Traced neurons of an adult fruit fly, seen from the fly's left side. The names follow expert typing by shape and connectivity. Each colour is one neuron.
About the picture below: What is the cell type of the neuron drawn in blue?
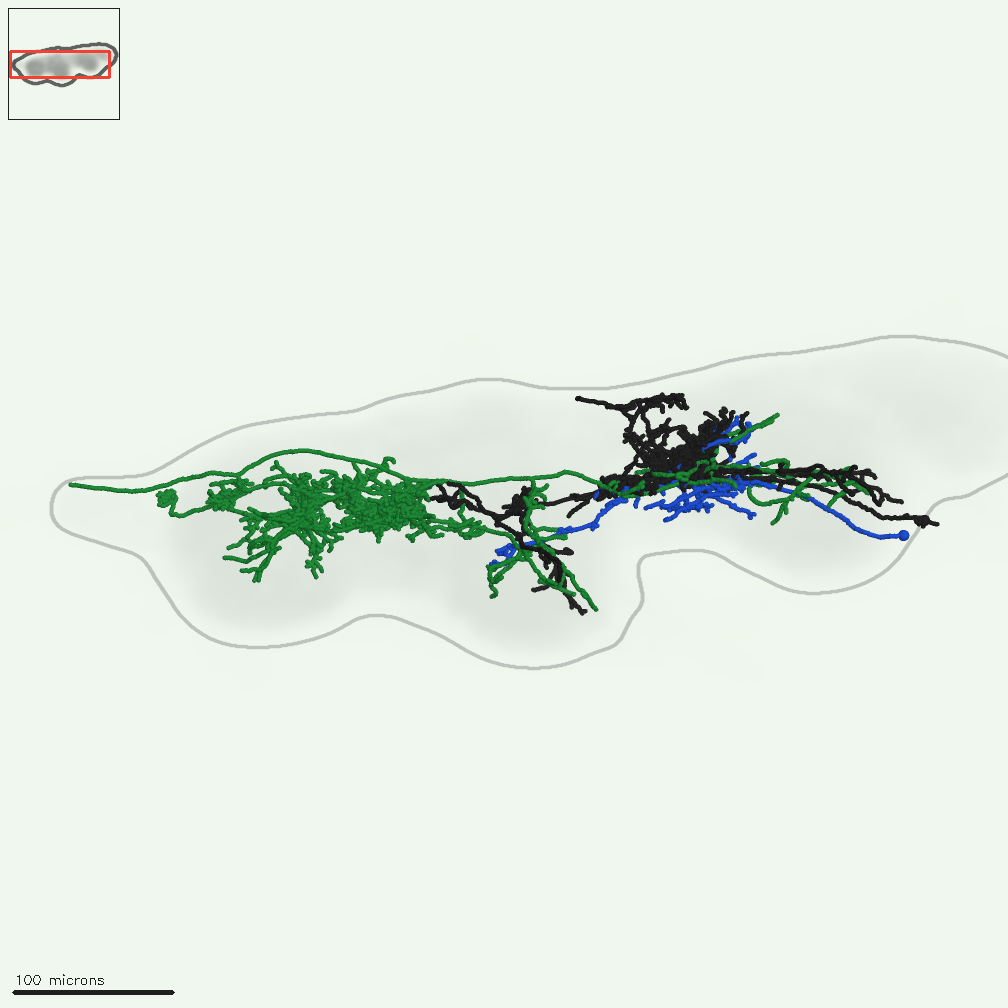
IN05B090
